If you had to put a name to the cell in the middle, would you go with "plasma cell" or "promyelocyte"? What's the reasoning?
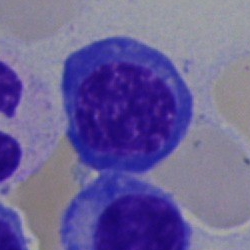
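Plasma cell, not promyelocyte. What settles it for me is the chromatin: it's clumped into dark patches with paler spaces between them.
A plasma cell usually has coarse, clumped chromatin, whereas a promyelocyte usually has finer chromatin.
Beyond that, I see a smooth, roughly round outline and a deep blue rim of cytoplasm around the nucleus, with no vacuoles in it.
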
